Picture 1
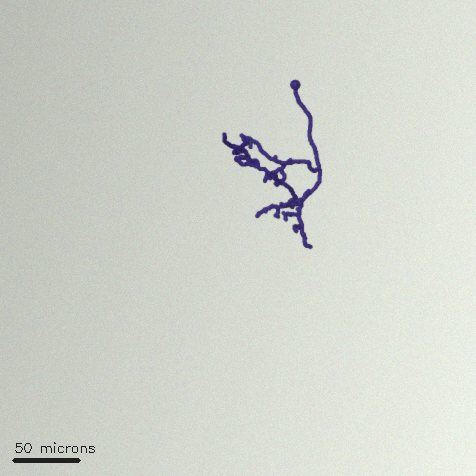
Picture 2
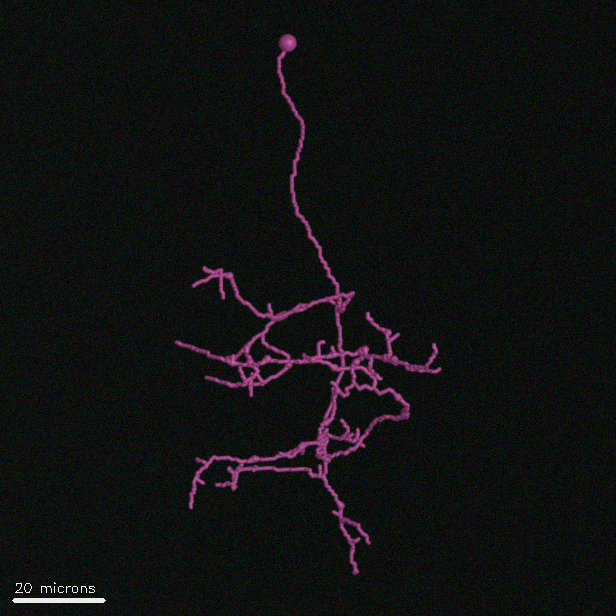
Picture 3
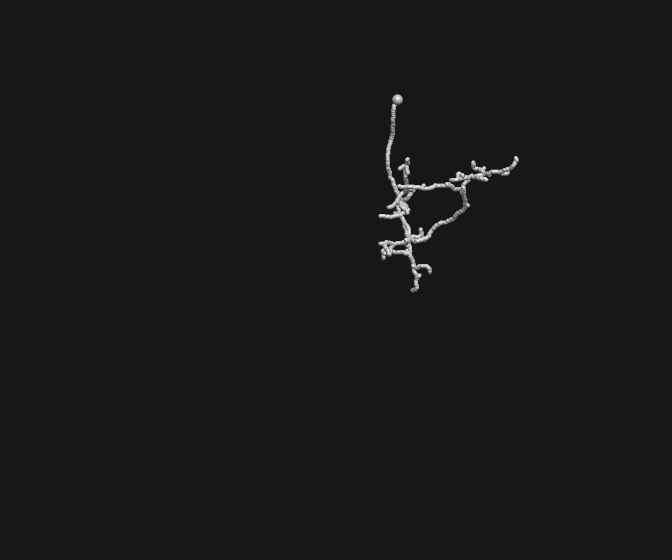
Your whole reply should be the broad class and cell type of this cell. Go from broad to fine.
central-brain intrinsic neuron; CB2869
